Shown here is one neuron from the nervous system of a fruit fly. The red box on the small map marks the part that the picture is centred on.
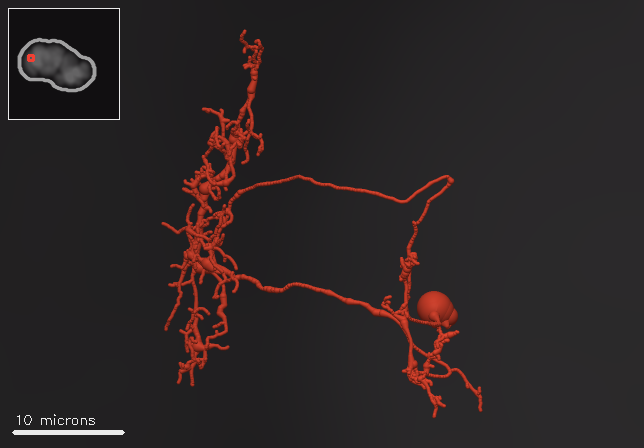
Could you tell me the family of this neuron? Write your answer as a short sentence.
The family is T.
